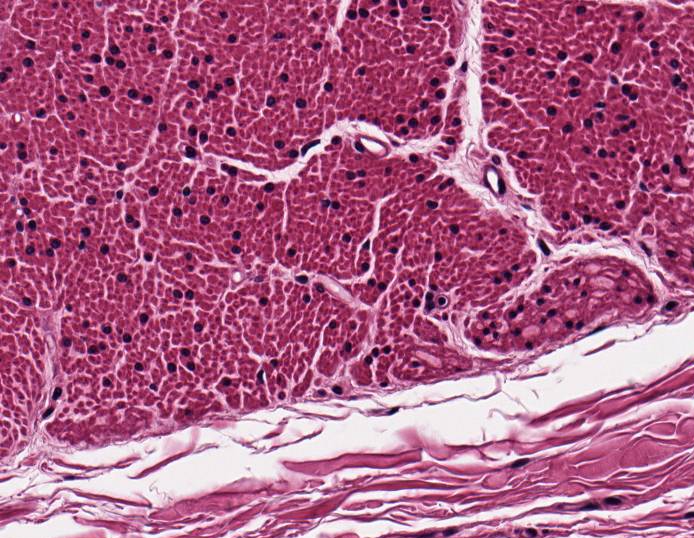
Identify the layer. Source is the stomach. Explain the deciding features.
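Here the tissue is smooth muscle, split by thin pale septa into irregular compartments. These hold tightly packed small polygonal profiles with fine pale outlines and fairly evenly scattered small round dark nuclei.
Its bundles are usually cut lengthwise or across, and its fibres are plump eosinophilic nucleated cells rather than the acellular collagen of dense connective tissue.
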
